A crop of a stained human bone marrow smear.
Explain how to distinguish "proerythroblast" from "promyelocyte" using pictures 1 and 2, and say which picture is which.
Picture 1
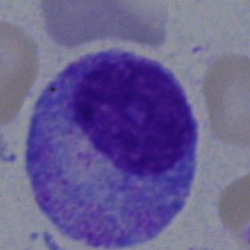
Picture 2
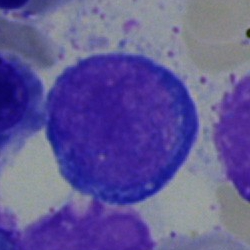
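The first picture is the promyelocyte, and the second is the proerythroblast. The promyelocyte has plenty of cytoplasm, filling the lower left part of the cell, while in the proerythroblast the nucleus takes up nearly everything and leaves just a thin rim. The colours differ too: bluish-lilac in the promyelocyte, deep blue in the proerythroblast's rim. The promyelocyte's nucleus sits off-centre toward the upper right, and its dark purple chromatin is finely clumped.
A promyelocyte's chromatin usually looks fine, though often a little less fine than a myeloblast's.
In the proerythroblast the chromatin is fine and evenly spread, with no coarse dark clumps, and the cytoplasm shows no granules. The promyelocyte's outline is round to oval and smooth, with red cells nearby that don't touch it.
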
